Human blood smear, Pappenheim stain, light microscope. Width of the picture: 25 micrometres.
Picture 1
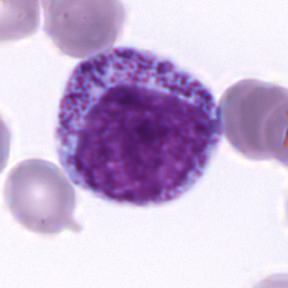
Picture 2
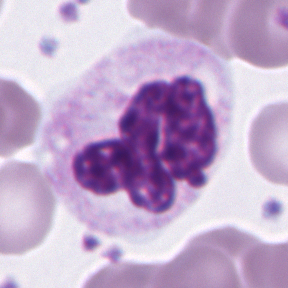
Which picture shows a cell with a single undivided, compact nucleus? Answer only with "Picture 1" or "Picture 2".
Picture 1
